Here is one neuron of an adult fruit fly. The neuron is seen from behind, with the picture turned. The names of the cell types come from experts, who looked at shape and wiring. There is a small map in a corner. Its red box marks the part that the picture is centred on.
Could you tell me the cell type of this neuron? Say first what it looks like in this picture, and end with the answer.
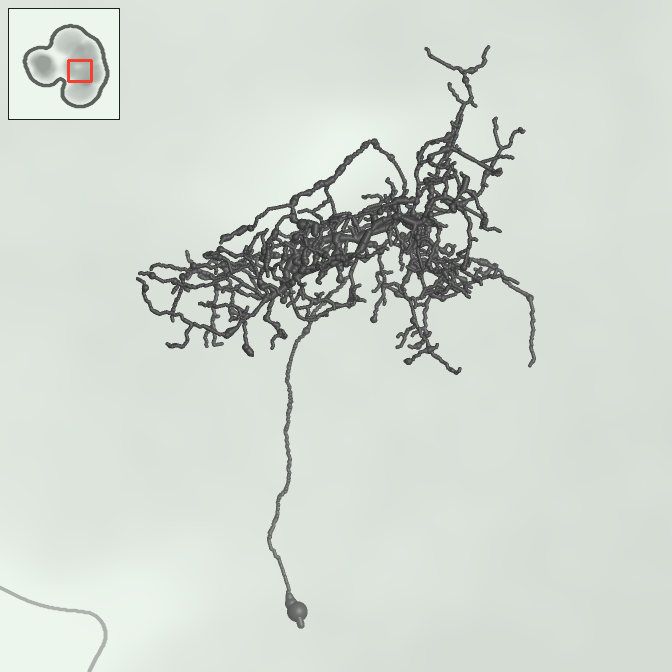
The cell body is at the bottom of the picture. As drawn here it is taller than it is wide. This is a central-brain intrinsic neuron. Its cell type is PS356.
